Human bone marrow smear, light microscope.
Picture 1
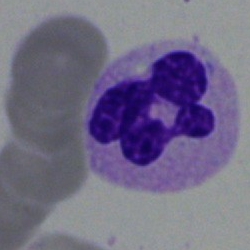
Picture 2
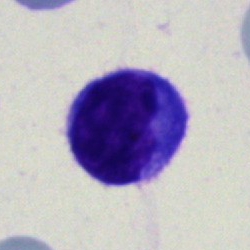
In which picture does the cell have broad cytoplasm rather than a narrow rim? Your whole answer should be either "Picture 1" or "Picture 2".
Picture 1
